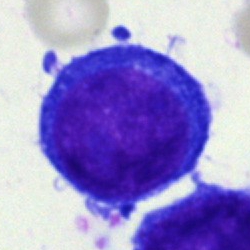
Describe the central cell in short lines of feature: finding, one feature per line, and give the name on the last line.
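Shape: a round outline, as you can see
Surface: small rounded blebs sticking out at the top and upper left
Cytoplasm: a deep blue
Granules: none to be found in the cytoplasm
Cell: a proerythroblast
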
